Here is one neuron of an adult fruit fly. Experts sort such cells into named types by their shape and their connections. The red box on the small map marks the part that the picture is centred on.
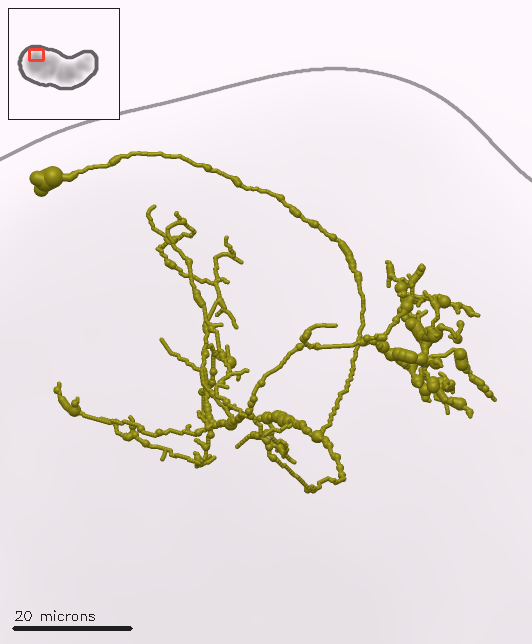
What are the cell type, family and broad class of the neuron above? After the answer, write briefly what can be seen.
The cell type is CB2116. The family is hemilineage SLPad1_posterior. Its broad class is central-brain intrinsic neuron. From left to right in the picture it spans about 80 microns. Dozens of branch ends can be seen.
